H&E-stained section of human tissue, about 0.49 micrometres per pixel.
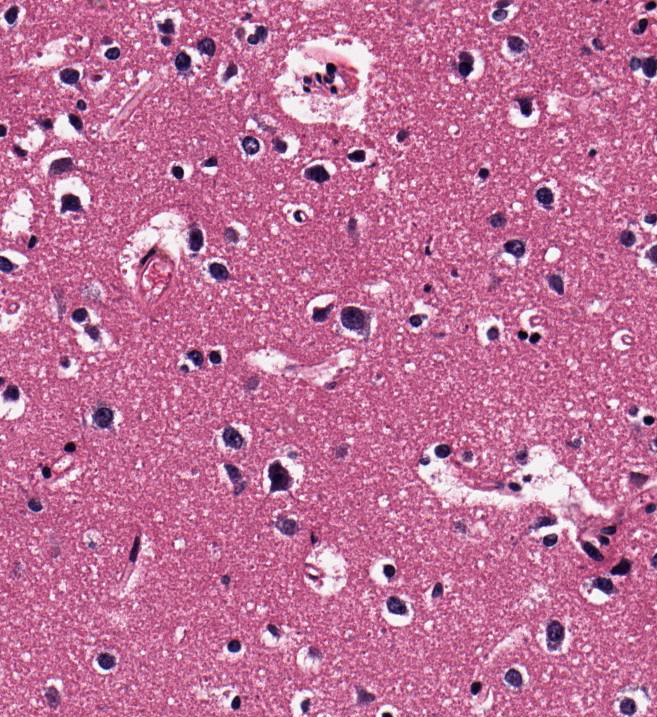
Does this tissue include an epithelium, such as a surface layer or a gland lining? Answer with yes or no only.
No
